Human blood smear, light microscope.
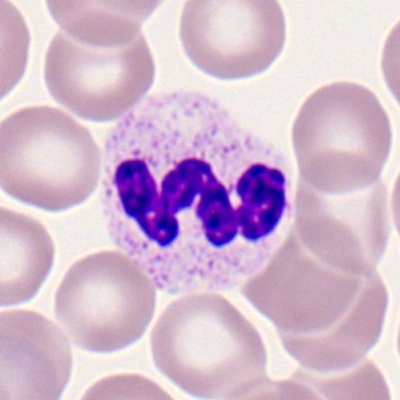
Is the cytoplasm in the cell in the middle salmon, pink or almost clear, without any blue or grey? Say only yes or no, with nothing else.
Yes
